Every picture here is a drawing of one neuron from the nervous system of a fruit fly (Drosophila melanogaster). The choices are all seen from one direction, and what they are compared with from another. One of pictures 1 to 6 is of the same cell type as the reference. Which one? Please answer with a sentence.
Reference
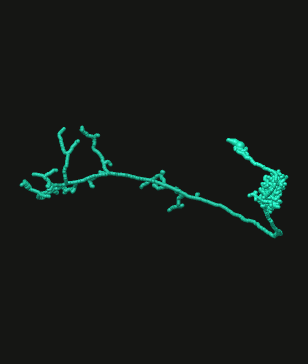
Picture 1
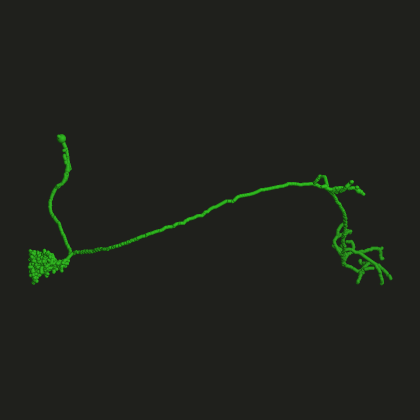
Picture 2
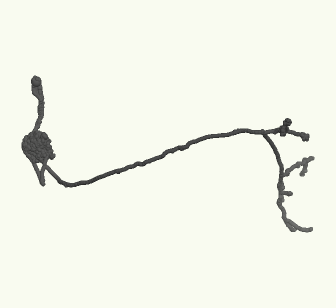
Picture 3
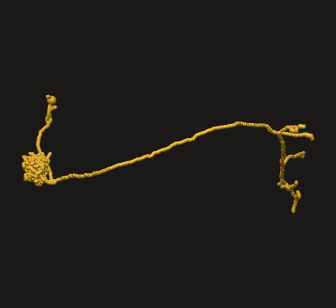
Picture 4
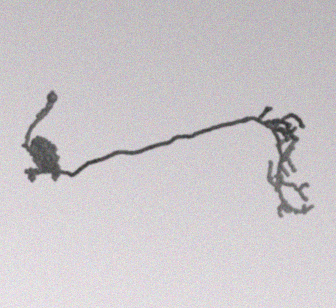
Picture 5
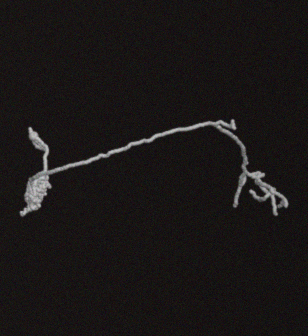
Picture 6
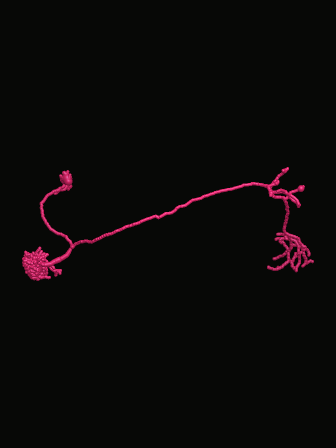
Picture 4 shows a neuron of the same cell type.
